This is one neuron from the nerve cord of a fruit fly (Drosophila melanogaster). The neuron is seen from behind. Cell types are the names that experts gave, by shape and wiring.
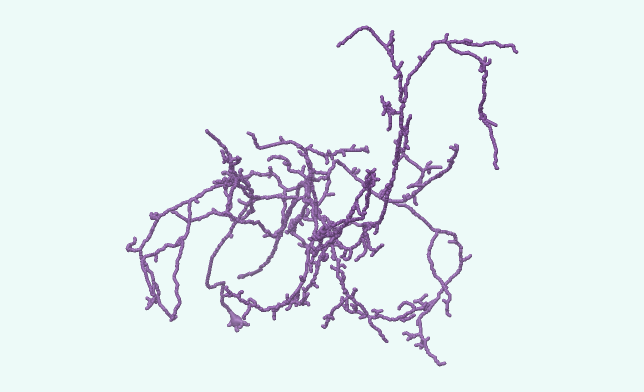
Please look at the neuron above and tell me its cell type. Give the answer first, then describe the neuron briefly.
The cell type is AN08B050. This is an ascending neuron. The picture shows dozens of branch ends. In this view it is about as wide as it is tall.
